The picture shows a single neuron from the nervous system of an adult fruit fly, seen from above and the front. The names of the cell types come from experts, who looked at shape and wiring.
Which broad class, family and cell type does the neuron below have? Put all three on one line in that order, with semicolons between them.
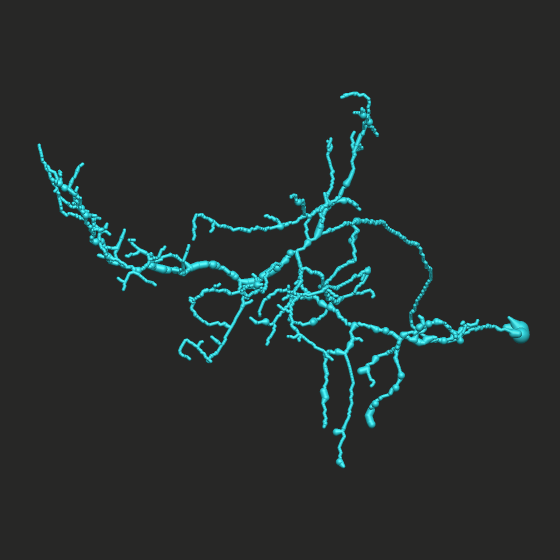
central-brain intrinsic neuron; hemilineage LB3; CB2084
